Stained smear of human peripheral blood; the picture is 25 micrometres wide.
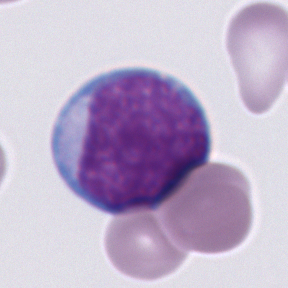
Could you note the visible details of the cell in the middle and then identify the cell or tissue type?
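Take your time with the outline first; it is round and smooth all the way around. Next, find the nucleus: it is not centred but sits toward the right side of the cell. The cytoplasm is a pale blue, and if you search it you will find no vacuoles. What you are looking at is a myeloblast.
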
